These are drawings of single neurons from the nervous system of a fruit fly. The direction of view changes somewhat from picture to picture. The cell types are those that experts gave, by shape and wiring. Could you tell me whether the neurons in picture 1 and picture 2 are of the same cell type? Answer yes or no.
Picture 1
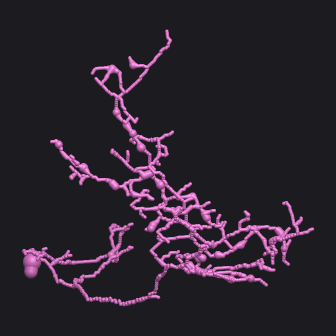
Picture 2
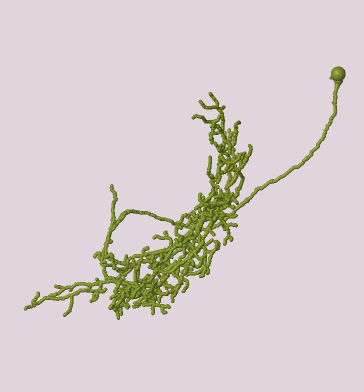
no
